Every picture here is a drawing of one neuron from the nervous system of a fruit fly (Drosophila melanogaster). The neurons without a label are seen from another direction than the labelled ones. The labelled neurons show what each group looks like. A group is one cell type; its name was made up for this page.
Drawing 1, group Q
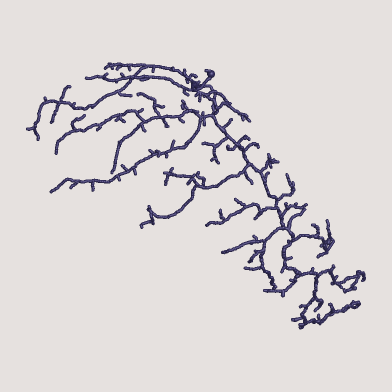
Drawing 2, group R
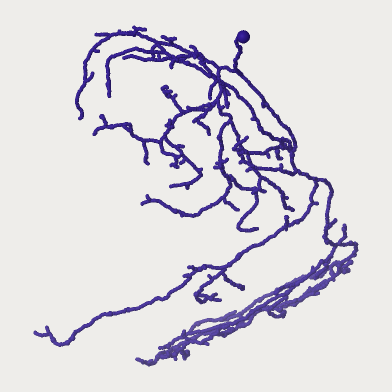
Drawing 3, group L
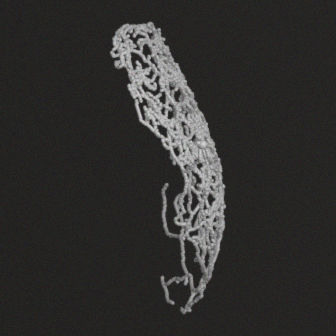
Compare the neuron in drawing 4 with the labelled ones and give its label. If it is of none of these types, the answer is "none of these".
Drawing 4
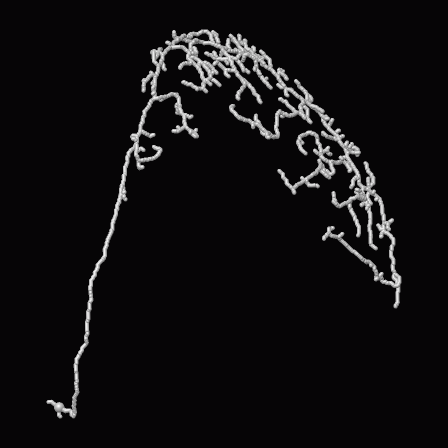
none of these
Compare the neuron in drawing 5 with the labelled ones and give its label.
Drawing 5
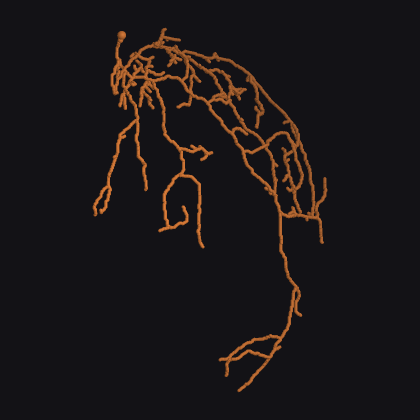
group R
